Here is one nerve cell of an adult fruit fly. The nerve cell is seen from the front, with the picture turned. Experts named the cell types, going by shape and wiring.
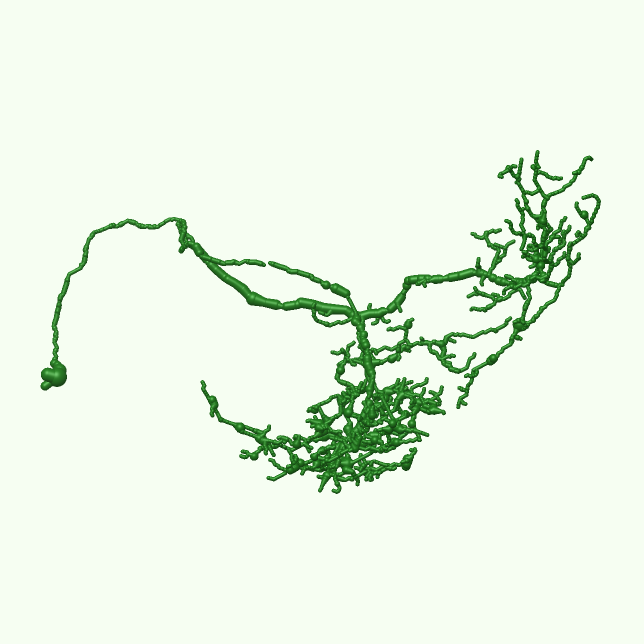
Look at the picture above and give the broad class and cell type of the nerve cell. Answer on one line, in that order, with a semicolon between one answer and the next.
central-brain intrinsic neuron; SLP387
